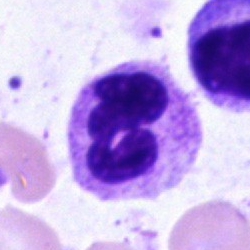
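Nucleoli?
None visible.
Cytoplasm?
Pale lilac rim on all sides of the nucleus, holding fine lilac granules; no vacuoles.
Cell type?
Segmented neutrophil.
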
